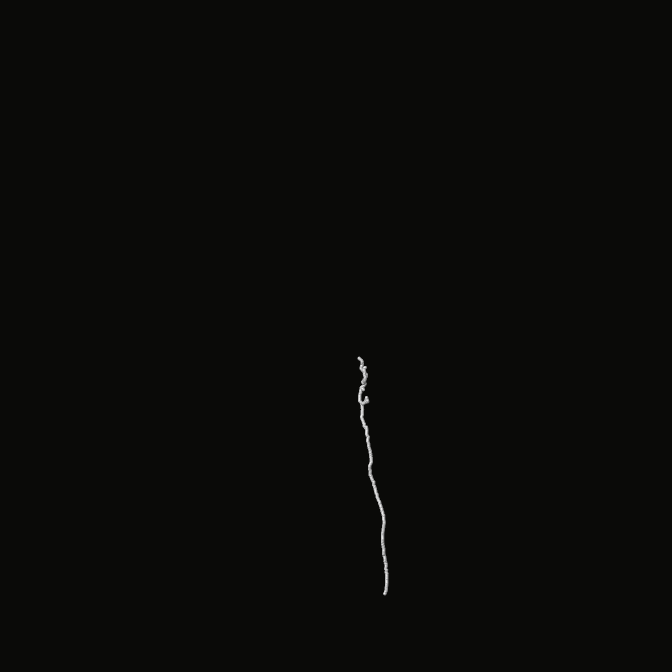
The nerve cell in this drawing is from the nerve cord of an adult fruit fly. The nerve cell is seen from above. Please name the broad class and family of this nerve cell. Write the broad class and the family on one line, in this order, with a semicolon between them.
sensory neuron entering the nerve cord; class mechanosensory proprioceptive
